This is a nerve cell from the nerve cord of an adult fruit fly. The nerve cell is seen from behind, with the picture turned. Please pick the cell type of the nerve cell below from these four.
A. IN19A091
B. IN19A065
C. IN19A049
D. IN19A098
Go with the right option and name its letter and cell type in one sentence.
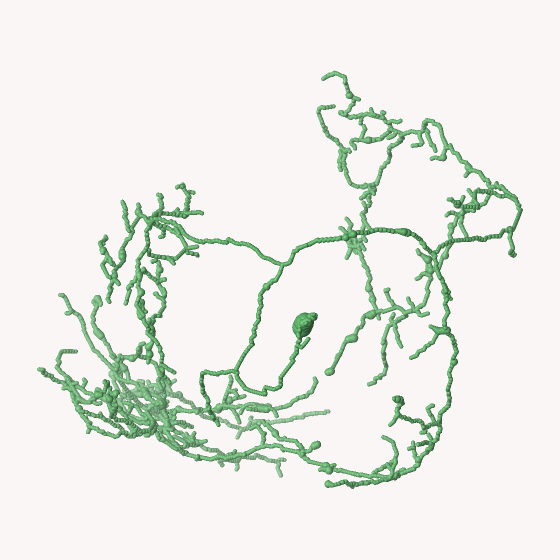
The nerve cell is typed IN19A049, per option C.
